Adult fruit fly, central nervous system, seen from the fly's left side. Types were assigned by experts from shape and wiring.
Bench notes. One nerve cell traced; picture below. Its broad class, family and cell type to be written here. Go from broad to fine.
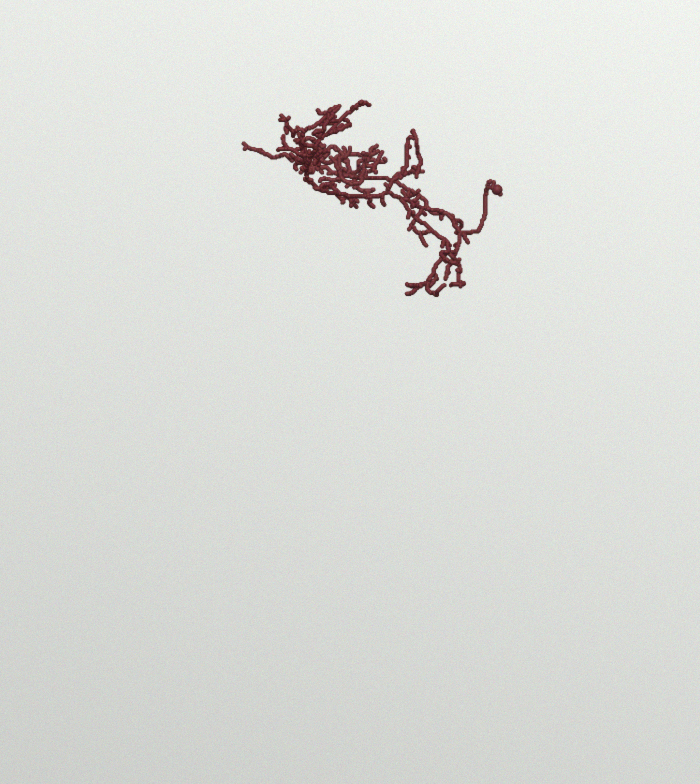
central-brain intrinsic neuron; hemilineage DM3_dorso_lateral; SMP314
